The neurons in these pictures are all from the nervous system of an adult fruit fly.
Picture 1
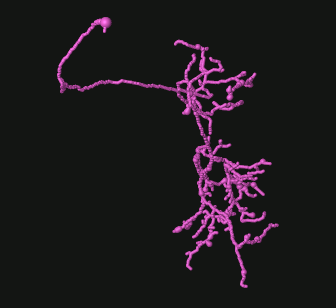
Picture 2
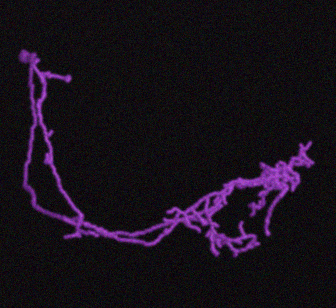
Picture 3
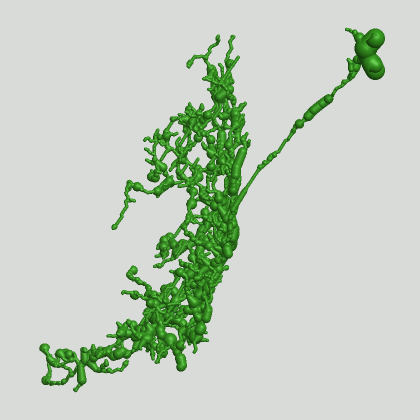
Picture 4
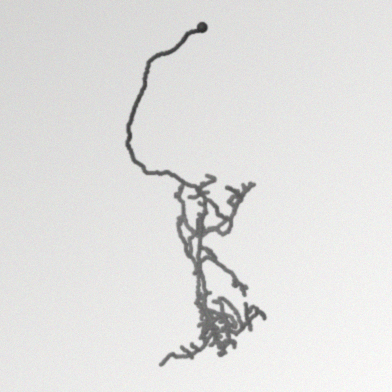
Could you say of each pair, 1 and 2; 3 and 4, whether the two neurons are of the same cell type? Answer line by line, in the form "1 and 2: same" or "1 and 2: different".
1 and 2: different
3 and 4: different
